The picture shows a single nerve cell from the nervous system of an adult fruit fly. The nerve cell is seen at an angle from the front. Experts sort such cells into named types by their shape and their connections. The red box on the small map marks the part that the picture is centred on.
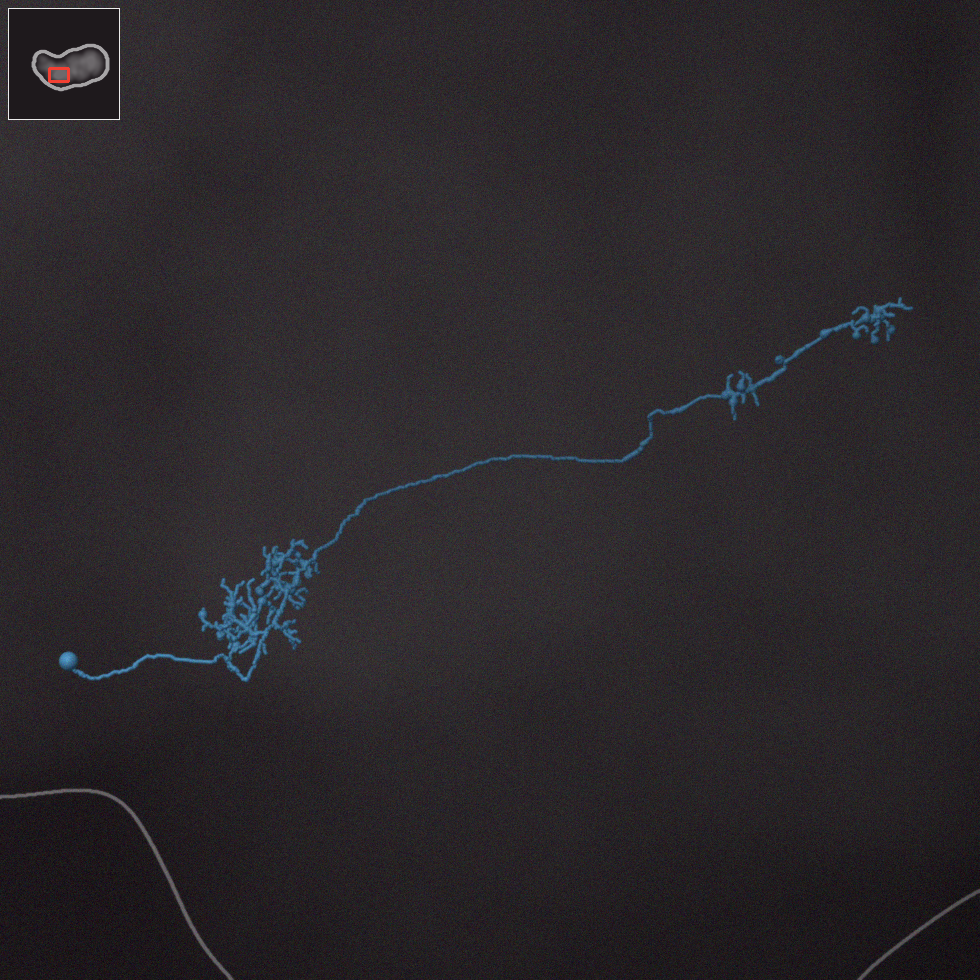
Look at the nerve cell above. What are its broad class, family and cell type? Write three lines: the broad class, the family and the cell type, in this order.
optic-lobe intrinsic neuron
Tm
Tm37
